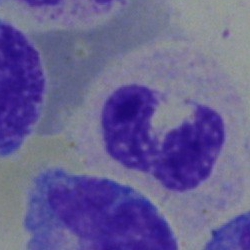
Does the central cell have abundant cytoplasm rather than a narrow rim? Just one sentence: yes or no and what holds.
Yes, the cytoplasm of this cell is abundant.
